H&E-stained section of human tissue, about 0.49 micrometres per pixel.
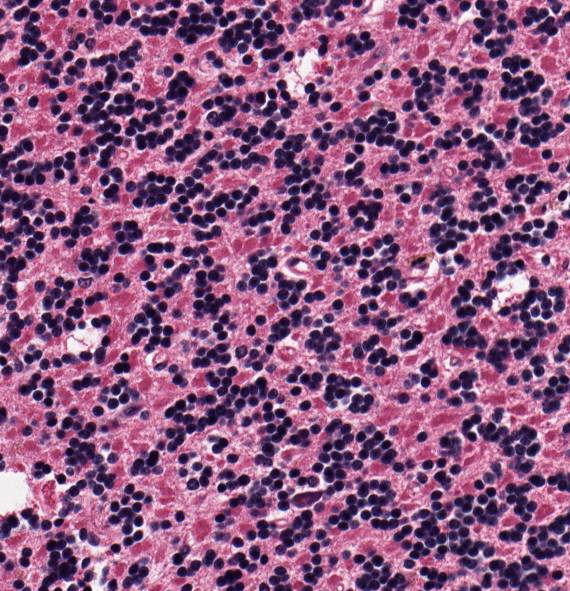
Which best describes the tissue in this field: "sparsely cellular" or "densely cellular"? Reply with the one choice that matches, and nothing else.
Densely cellular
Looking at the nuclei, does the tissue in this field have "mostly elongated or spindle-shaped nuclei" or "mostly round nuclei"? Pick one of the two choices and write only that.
Mostly round nuclei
